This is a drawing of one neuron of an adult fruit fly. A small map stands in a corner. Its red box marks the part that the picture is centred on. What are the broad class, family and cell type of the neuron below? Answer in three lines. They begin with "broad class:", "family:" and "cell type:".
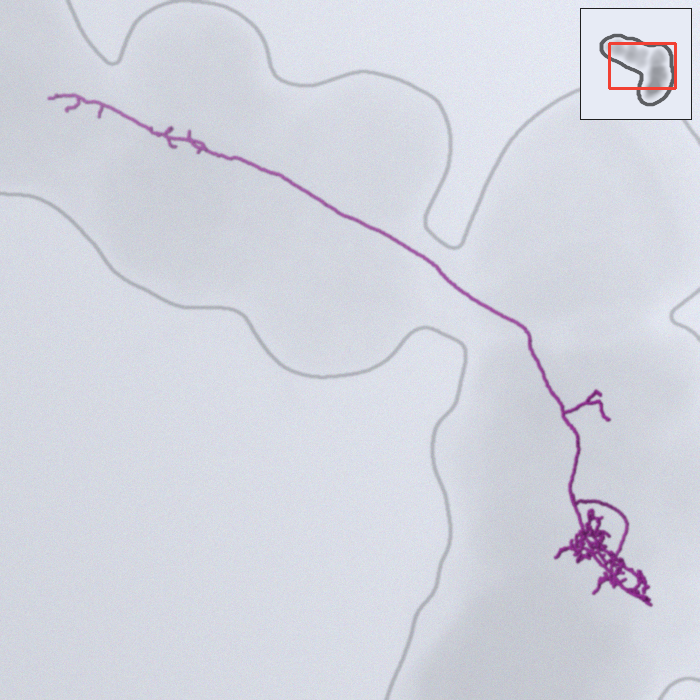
broad class: descending neuron
family: hemilineage LB7
cell type: DNge091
